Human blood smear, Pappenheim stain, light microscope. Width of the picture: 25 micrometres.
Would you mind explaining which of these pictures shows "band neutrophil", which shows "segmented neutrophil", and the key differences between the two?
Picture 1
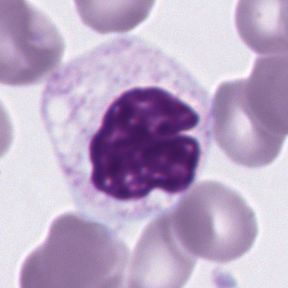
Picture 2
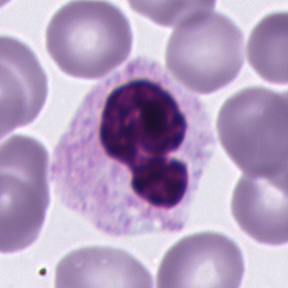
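Picture 1 shows a band neutrophil; picture 2 shows a segmented neutrophil. The nucleus in picture 1 is a single folded mass, not split into separate lobes, with a deep notch cutting in from its right side. The nucleus in picture 2 has a smaller lobe lying below a larger one and measures about 11 by 8 micrometres.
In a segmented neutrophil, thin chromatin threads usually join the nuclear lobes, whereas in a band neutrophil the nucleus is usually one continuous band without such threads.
The chromatin in picture 2 is dark purple and coarsely clumped, and the cytoplasm is pale greyish-lilac with fine pinkish-purple granules scattered throughout. Picture 1 likewise has fine pinkish granules scattered through the cytoplasm, together with small clear vacuoles toward the upper left.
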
